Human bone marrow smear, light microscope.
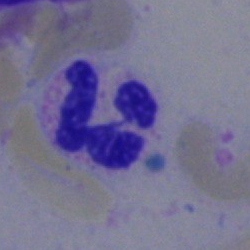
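Segmented neutrophil, central cell of a stained bone marrow smear. Its outline is roughly round, and the chromatin is dense and dark purple. No nucleoli are visible in the nucleus.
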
